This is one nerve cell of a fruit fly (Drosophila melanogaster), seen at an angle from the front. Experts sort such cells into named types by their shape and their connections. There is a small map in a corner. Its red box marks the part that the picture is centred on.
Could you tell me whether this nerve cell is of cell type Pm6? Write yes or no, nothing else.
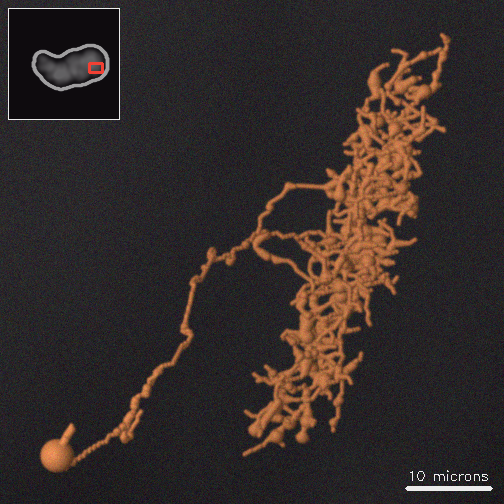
no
